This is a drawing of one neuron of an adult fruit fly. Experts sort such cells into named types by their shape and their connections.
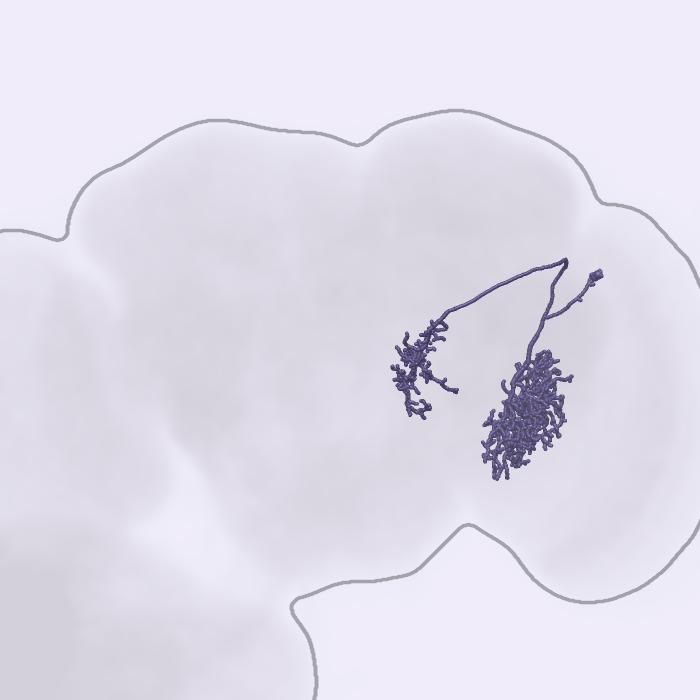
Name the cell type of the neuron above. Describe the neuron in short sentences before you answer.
The cell body can be seen on the right of the picture. In this view it is about as wide as it is tall. This is a visual projection neuron. The cell type is LT51.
